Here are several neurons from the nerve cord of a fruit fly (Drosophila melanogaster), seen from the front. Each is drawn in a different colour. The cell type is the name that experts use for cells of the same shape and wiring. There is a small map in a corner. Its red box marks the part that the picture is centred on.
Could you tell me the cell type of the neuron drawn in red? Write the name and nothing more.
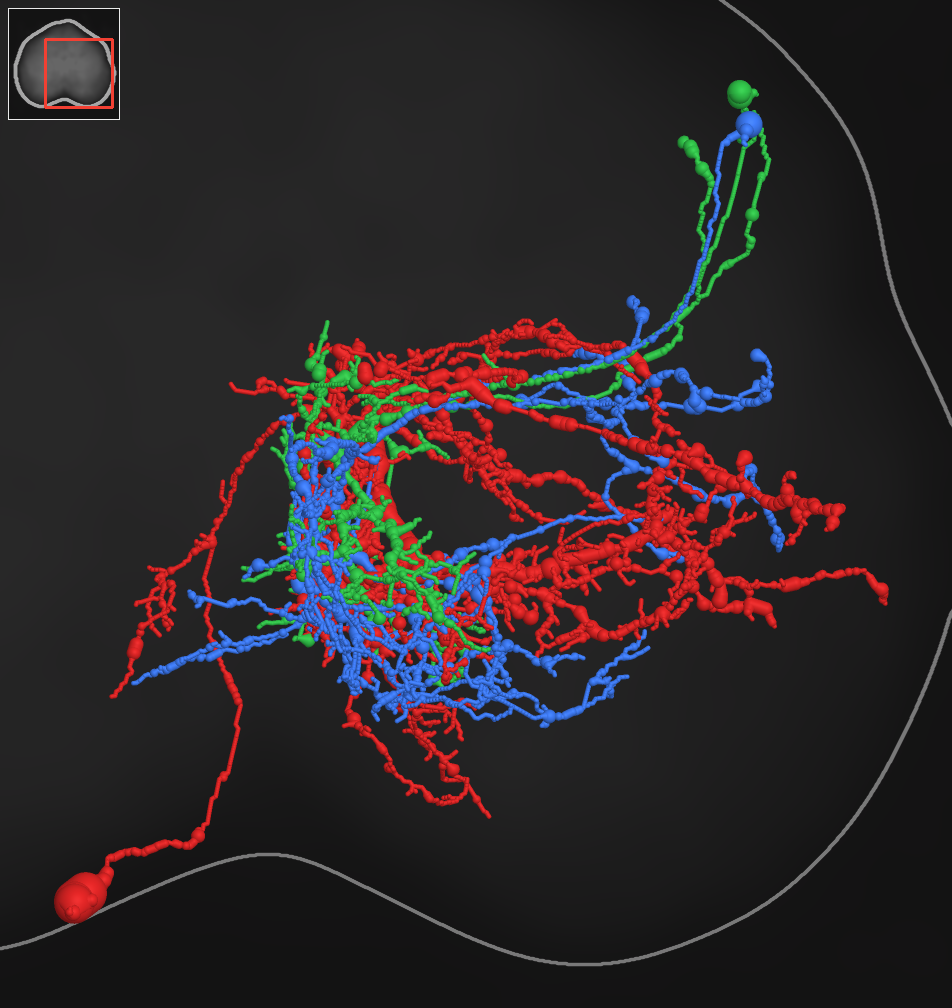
IN11A020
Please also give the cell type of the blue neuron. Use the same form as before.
IN11A014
